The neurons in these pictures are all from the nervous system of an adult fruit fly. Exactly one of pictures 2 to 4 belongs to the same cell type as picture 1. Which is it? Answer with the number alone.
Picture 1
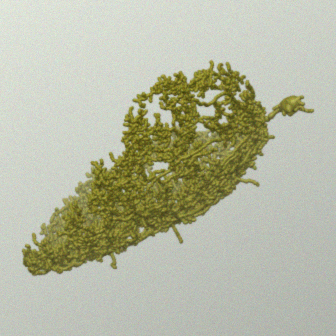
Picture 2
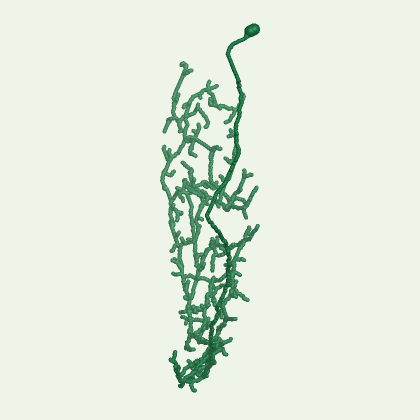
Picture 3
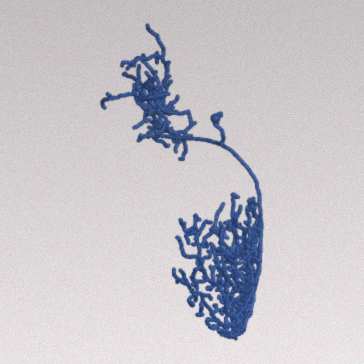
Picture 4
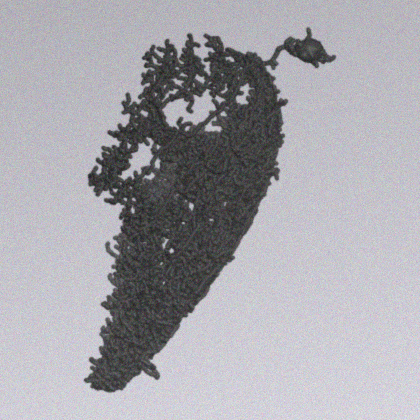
4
